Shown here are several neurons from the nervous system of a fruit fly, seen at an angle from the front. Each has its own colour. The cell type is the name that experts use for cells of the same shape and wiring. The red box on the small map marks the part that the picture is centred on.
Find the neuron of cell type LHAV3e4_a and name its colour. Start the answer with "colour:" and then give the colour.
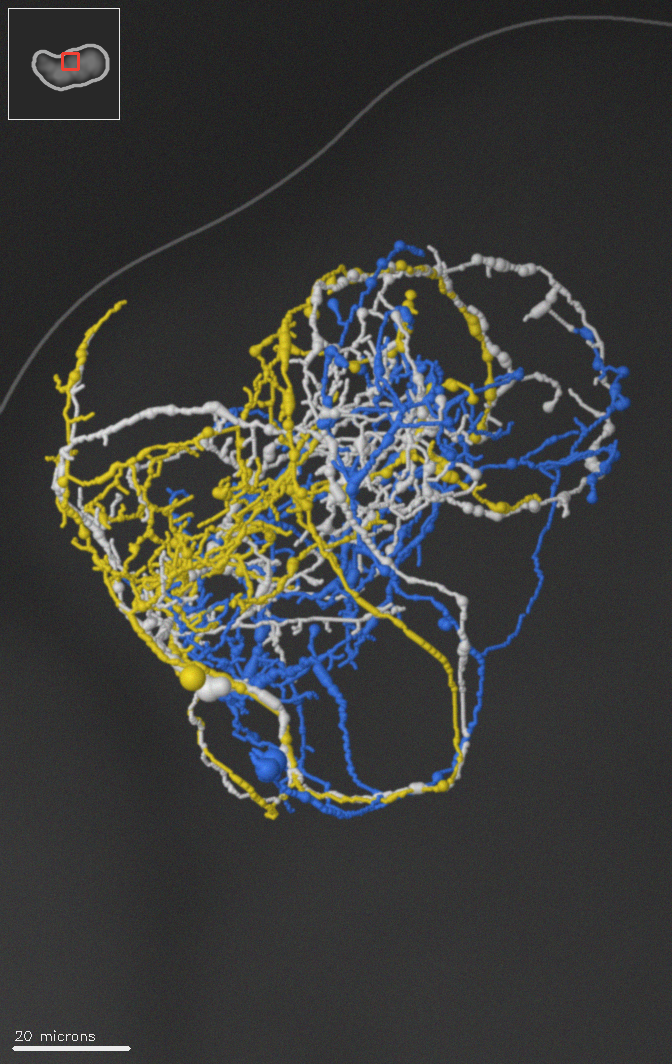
colour: yellow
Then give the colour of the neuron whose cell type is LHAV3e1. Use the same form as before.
colour: white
